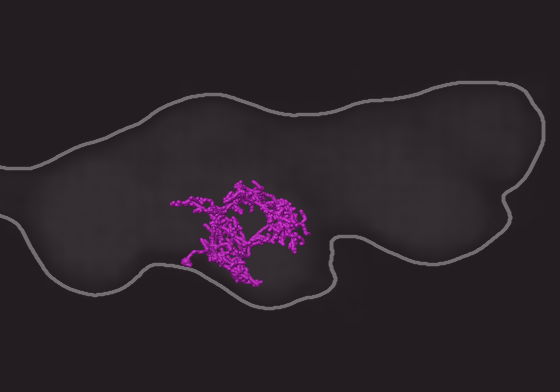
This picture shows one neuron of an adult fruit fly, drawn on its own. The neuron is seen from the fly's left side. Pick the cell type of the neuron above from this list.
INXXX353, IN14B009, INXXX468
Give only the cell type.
INXXX468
